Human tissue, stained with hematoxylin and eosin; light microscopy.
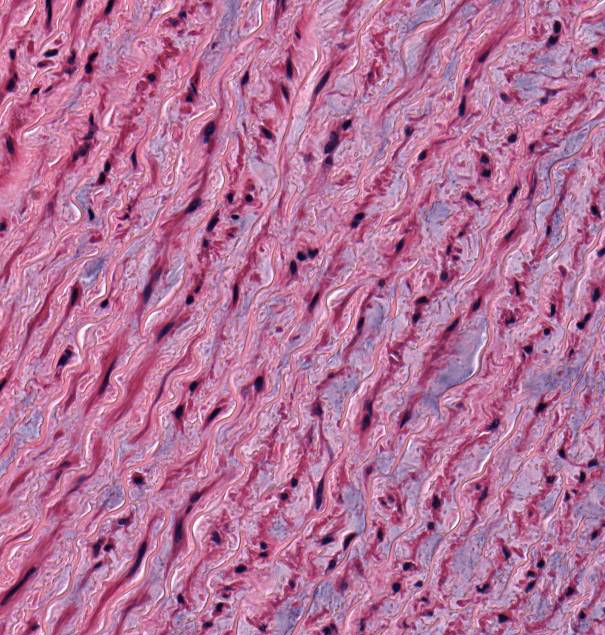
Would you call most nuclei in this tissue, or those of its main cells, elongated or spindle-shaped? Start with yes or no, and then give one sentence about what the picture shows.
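Yes. Most nuclei are slender and spindle-shaped, lying parallel to the fibres.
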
